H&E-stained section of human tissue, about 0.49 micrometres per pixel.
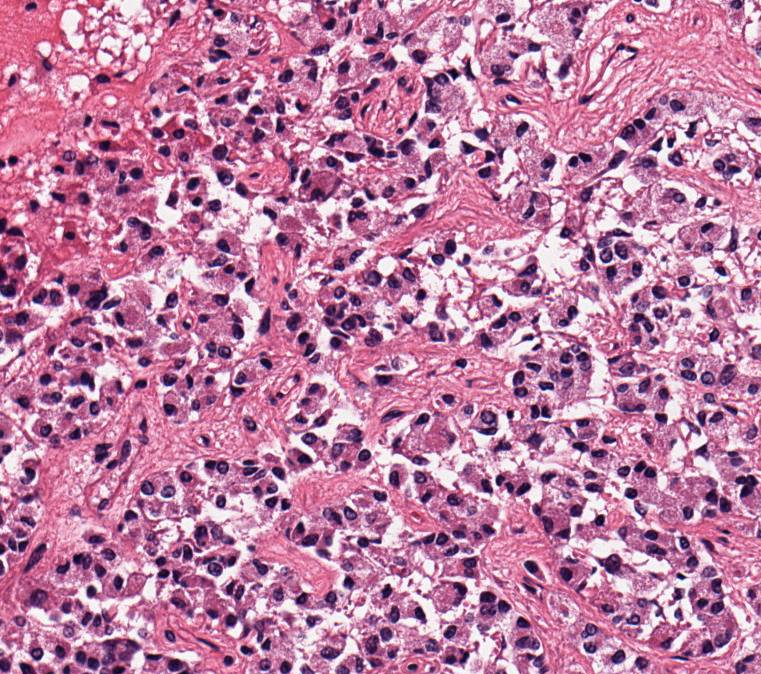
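Pituitary, haematoxylin and eosin section. Polygonal cells with moderate to abundant finely granular pink-purple cytoplasm. Most cells carry a single round, dark-staining nucleus. Stromal bands of wavy, fibrillary pink collagen wind between the cell groups. No glands or lumens anywhere in the field.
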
